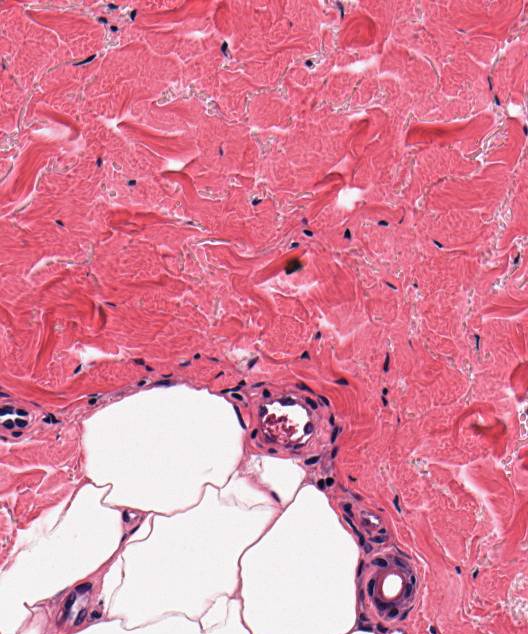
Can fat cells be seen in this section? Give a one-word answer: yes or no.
Yes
